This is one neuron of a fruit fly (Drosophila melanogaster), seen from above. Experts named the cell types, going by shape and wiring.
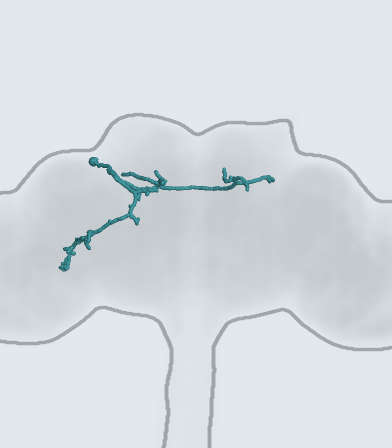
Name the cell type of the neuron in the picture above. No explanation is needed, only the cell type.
CB2550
